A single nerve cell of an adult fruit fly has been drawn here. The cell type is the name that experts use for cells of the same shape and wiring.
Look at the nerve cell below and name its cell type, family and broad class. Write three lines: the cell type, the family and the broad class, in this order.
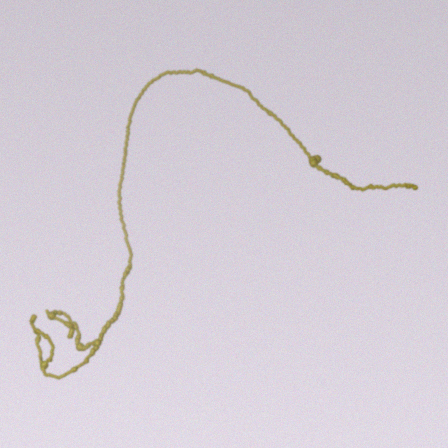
ORN_VA6
class olfactory
sensory neuron entering the brain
